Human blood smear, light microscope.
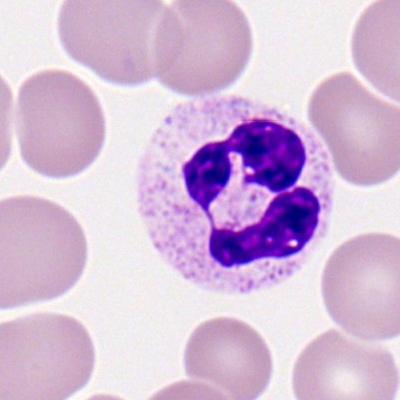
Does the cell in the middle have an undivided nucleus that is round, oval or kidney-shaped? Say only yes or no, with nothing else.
No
